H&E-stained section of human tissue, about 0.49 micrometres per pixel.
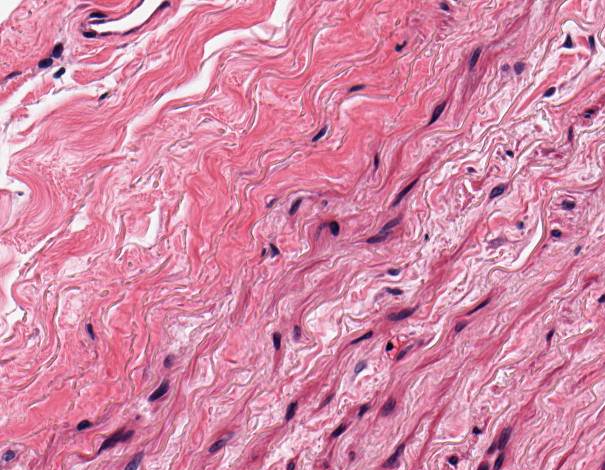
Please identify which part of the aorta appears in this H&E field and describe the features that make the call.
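That's tunica adventitia. The collagen bundles stain bright pink and run a wavy course, with dark purple, spindle-shaped fibroblast nuclei lying parallel to them.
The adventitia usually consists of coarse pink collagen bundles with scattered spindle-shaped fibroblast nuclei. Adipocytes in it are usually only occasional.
None appear in this field. You'll also notice the nuclei are more numerous in the lower right than in the upper left.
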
